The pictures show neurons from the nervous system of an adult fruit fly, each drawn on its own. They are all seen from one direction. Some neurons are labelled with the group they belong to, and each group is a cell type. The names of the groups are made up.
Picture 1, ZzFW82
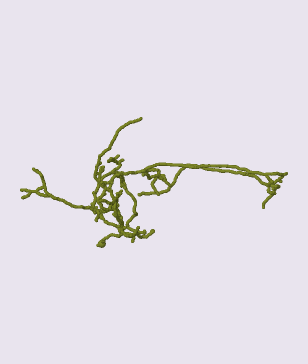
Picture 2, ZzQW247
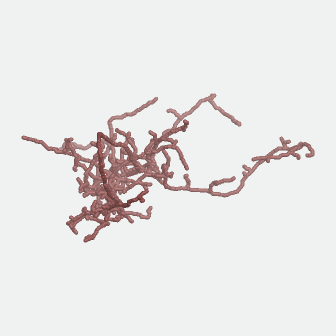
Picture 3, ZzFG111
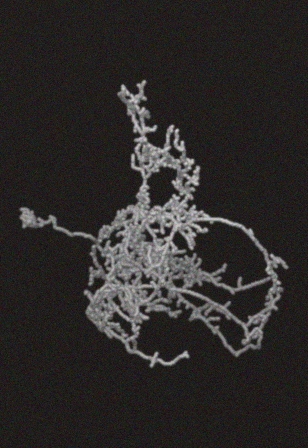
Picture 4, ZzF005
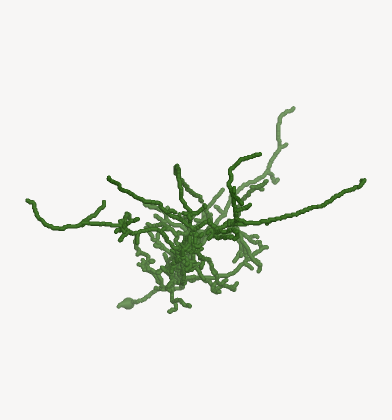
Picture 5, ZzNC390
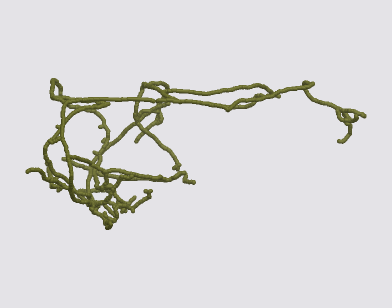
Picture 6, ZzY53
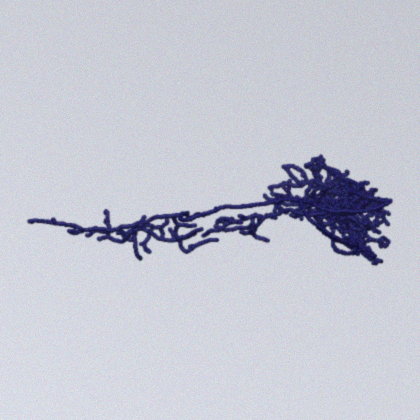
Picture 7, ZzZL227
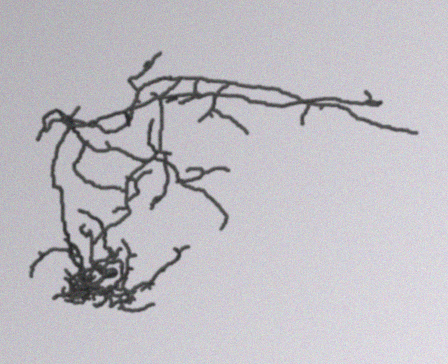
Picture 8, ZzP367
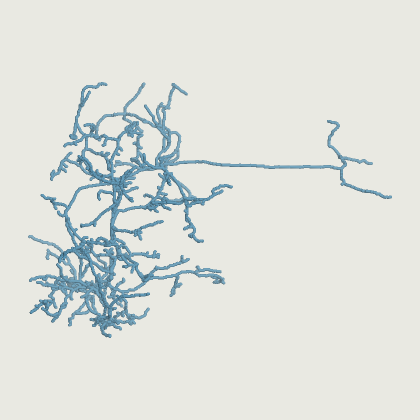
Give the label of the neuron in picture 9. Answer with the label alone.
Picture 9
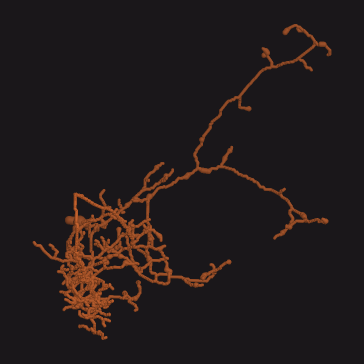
ZzQW247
